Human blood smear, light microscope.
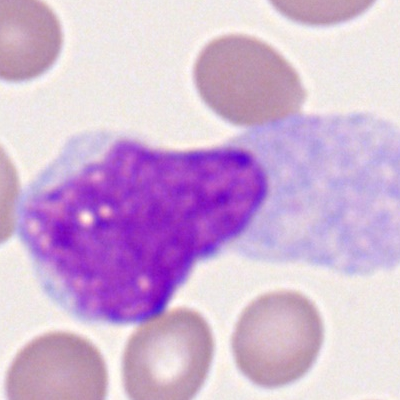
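Monocyte, the central cell. Outline first: elongated from side to side and irregular. Nucleus next: irregular and angular, placed in the left part of the cell. Cytoplasm last: only fine, faint speckling, with no coarse granules and no clear vacuoles.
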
